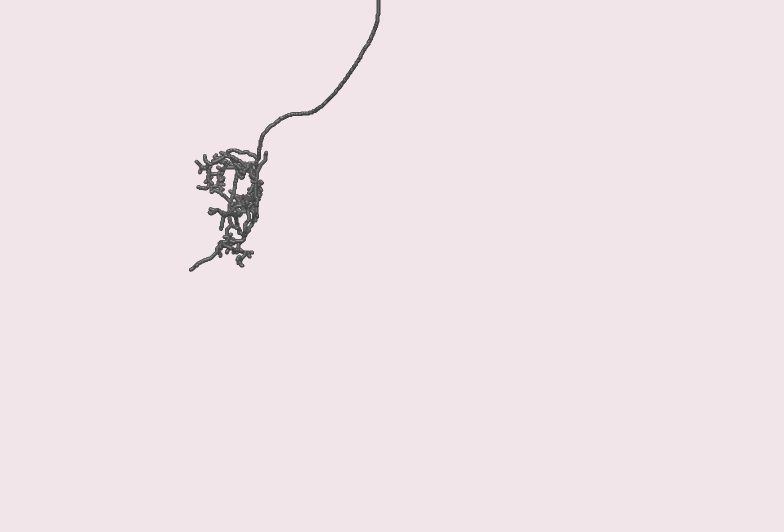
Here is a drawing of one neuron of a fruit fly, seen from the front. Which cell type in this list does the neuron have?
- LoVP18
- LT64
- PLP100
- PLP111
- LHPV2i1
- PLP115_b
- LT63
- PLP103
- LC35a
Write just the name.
PLP103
